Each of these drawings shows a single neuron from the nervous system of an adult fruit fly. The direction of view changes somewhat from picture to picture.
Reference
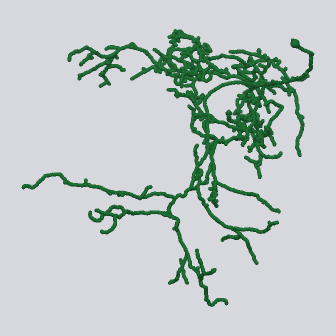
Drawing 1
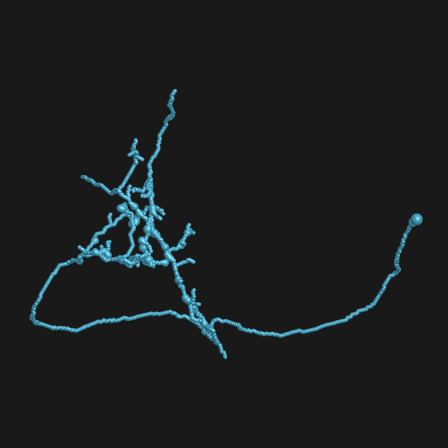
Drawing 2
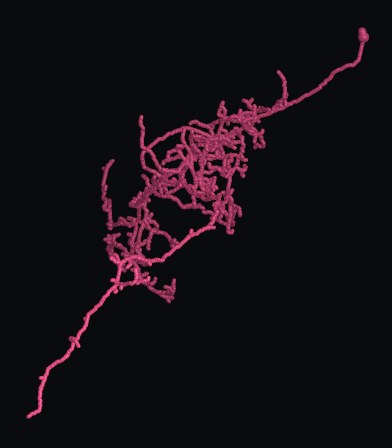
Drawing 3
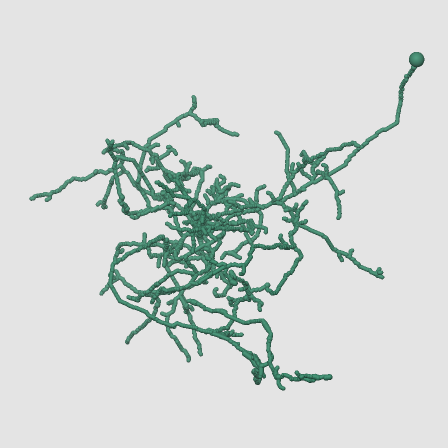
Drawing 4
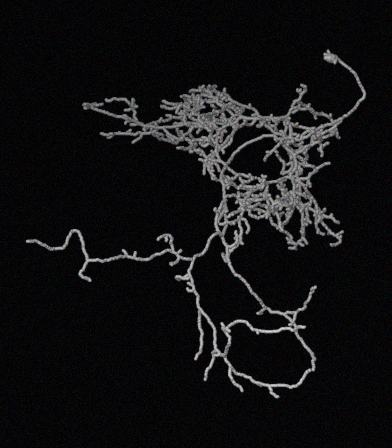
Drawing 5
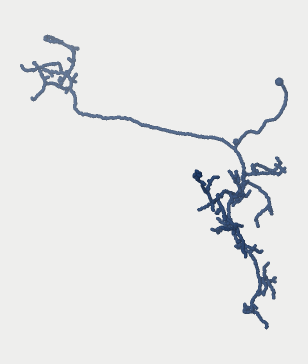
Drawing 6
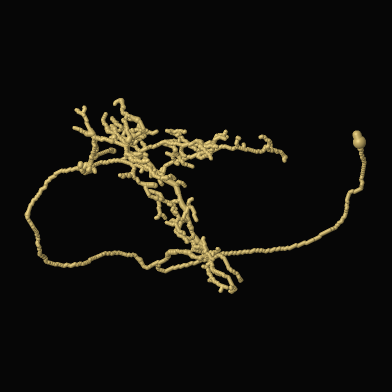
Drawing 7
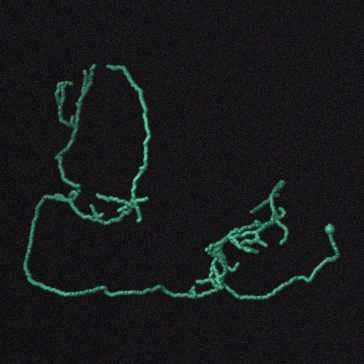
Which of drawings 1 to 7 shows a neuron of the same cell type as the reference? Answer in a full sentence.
The neuron in drawing 4 is of the same cell type.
